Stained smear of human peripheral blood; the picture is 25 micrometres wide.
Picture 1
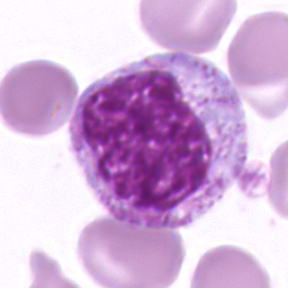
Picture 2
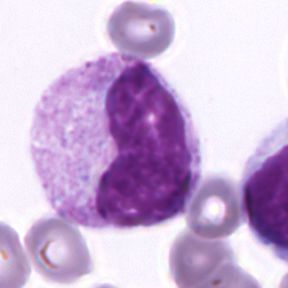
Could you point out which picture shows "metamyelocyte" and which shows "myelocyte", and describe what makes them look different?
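The first picture shows the myelocyte, and the second shows the metamyelocyte. In the first, the nucleus sits off-centre towards the left, so the rim of cytoplasm is widest on the right side of the cell. That cytoplasm is pale greyish-lilac, with fine purple granules scattered through it. In the second, the nucleus lies against the right side of the cell and has a notch on its left side, which gives it a kidney shape. Its cytoplasm is abundant, taking up about half of the cell, and is filled with many fine purple granules.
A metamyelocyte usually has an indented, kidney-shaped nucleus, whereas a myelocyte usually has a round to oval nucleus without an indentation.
So the notch giving that kidney shape is the feature to look for, and you can find it in the second picture.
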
